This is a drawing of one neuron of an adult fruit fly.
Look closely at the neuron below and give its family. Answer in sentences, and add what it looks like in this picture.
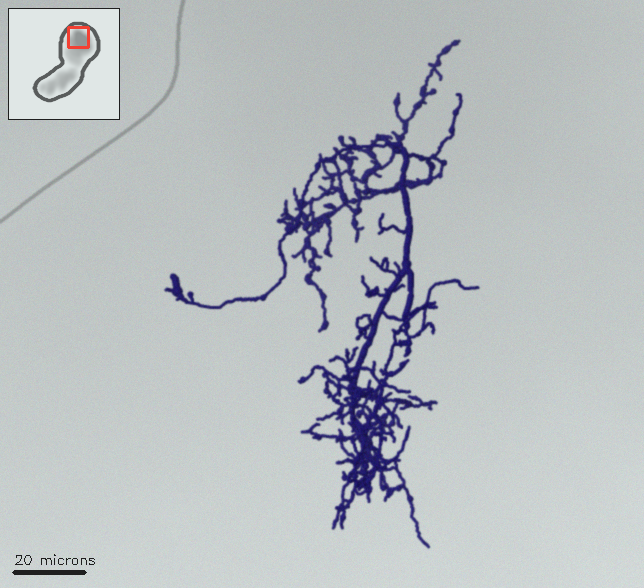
Its family is hemilineage DM6_dorso_lateral. It is a central-brain intrinsic neuron. The cell body is on the left of the picture. From top to bottom in the picture it spans about 150 microns.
